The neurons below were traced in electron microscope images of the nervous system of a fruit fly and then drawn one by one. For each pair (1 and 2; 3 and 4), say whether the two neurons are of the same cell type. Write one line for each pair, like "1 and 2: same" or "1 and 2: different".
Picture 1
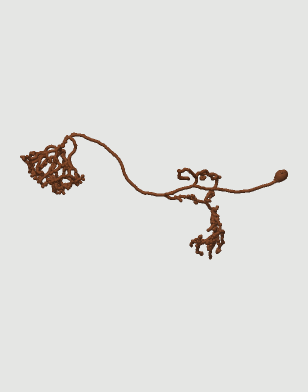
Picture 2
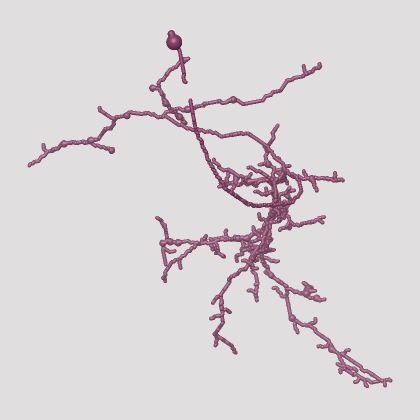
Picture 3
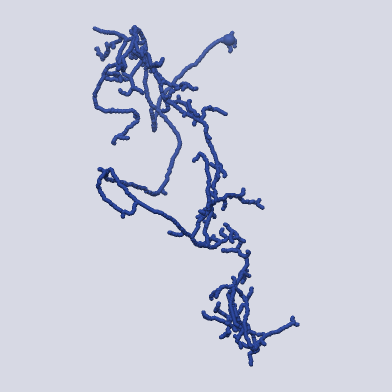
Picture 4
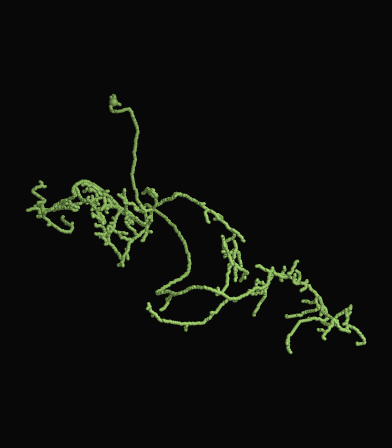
1 and 2: different
3 and 4: same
